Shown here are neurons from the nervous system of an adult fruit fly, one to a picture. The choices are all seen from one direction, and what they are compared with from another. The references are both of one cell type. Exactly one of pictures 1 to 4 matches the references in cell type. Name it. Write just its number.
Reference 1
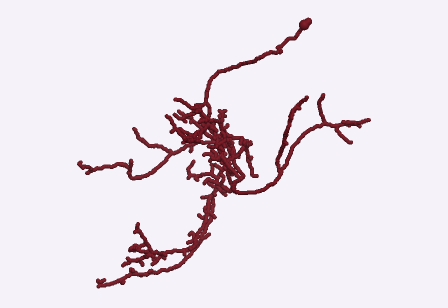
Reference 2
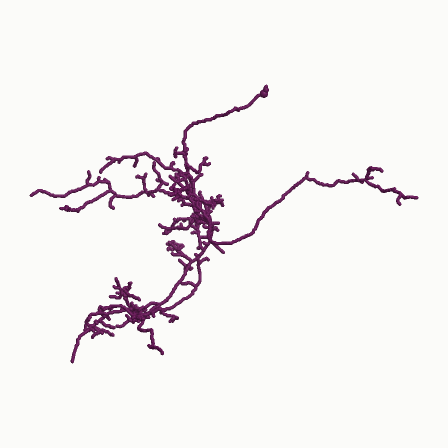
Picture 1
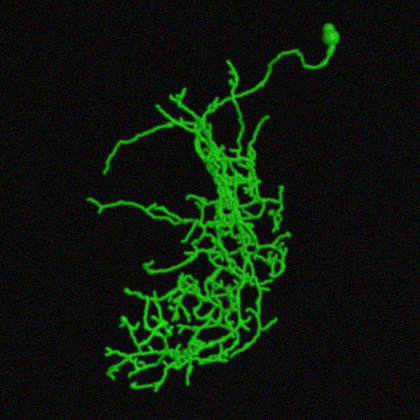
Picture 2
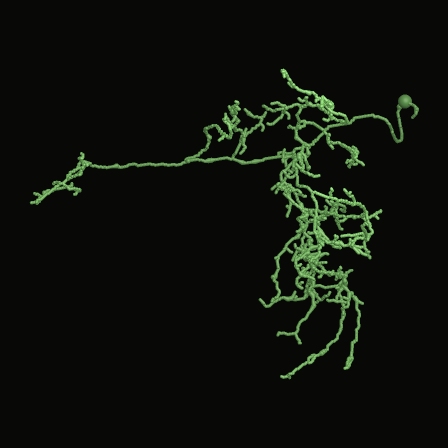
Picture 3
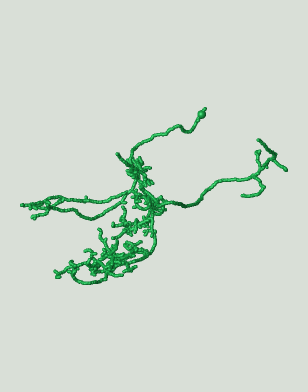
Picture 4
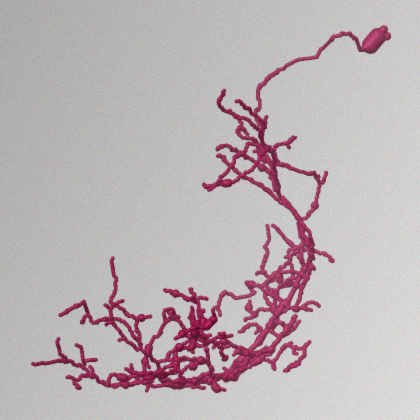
3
